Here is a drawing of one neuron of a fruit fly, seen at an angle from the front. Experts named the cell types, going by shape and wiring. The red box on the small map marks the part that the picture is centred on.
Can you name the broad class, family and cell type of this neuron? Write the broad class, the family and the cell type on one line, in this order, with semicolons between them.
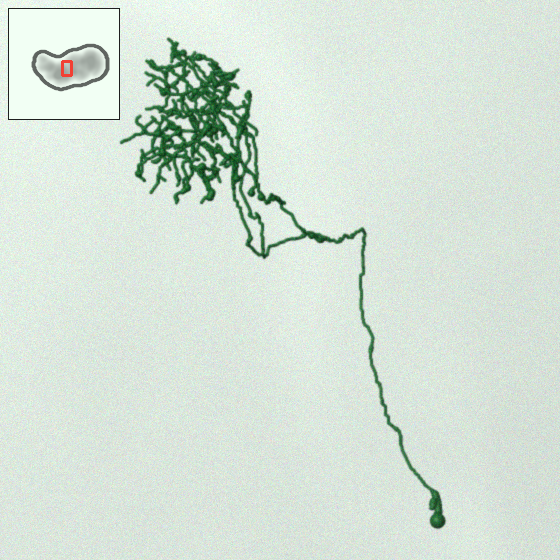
optic-lobe intrinsic neuron; Li; Li23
